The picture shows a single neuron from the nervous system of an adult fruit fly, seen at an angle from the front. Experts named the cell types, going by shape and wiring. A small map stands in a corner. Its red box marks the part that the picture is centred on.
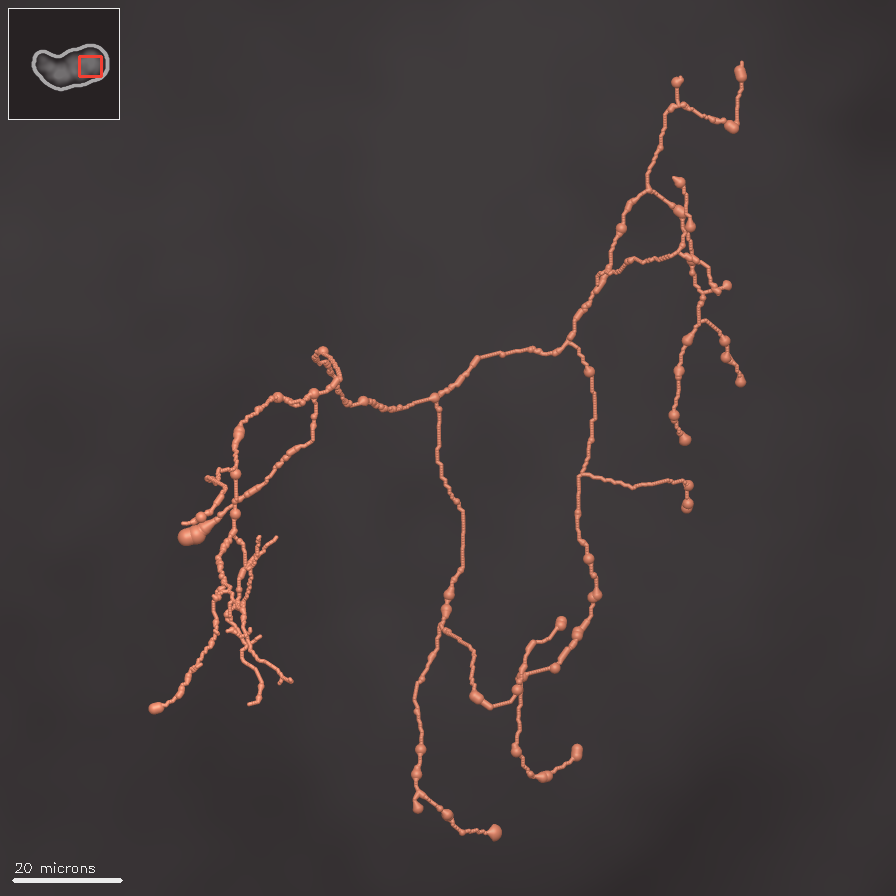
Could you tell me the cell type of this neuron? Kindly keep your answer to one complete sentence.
The cell type LPT112 is the type of this neuron.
